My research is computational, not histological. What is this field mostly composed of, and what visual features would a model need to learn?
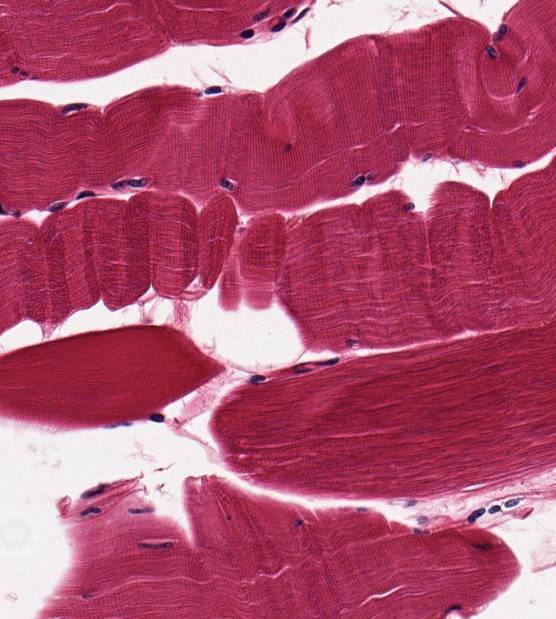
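Skeletal muscle is the tissue filling this field. First check: long, unbranched fibres run roughly horizontally across the field in parallel rows. Second check: fine cross-striations run across each fibre, perpendicular to its length.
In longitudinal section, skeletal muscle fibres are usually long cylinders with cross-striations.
Third check: the flattened, dark-staining nuclei lie at the fibre edges rather than in the centres.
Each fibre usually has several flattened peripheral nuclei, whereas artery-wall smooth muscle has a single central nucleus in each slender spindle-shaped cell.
A last note: the fibres in the upper half have wavy, folded outlines.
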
